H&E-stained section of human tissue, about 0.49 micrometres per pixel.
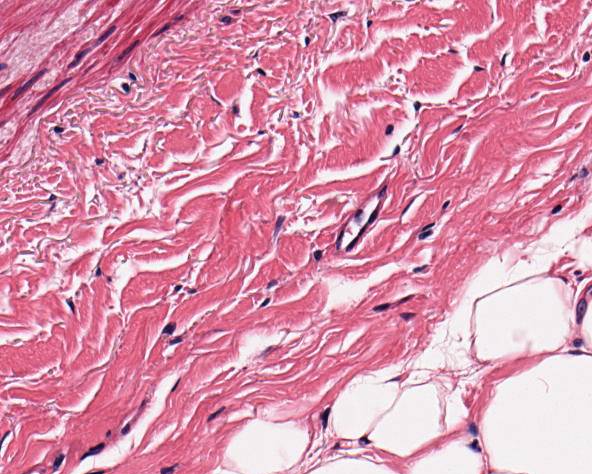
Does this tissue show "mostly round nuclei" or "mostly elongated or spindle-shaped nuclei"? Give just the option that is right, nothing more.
Mostly elongated or spindle-shaped nuclei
